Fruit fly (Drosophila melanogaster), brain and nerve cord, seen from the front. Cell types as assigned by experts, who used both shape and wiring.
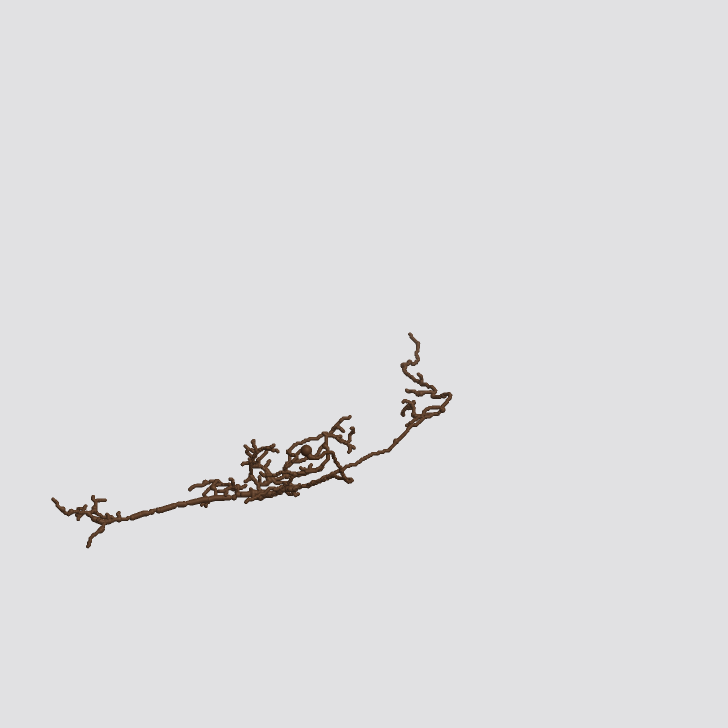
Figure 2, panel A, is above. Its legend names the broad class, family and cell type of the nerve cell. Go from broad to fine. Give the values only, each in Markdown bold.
**nerve-cord intrinsic neuron**, **hemilineage 10B**, **IN10B032**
